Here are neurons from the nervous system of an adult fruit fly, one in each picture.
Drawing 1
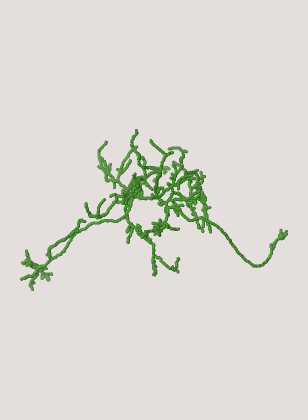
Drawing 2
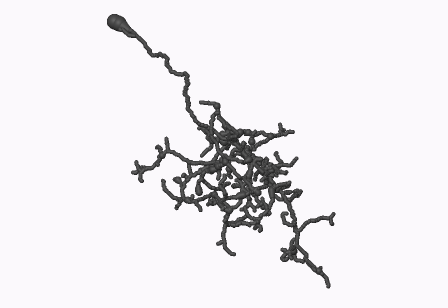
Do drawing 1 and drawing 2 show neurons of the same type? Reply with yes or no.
no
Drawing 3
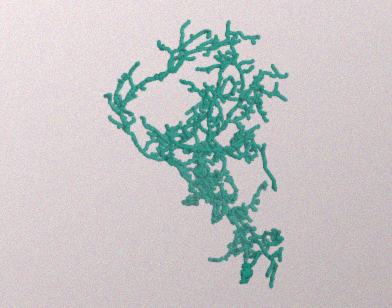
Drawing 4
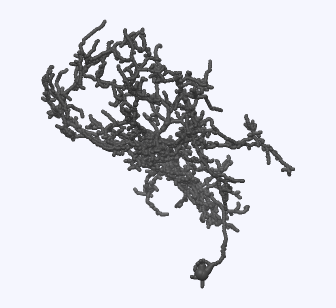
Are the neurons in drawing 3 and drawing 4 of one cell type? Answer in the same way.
yes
